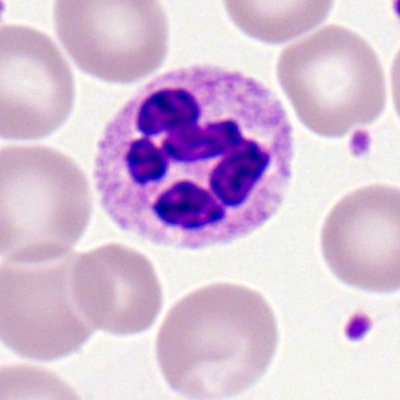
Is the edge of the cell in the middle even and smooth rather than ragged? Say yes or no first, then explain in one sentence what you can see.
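Yes. The cell has a round, smooth outline.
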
